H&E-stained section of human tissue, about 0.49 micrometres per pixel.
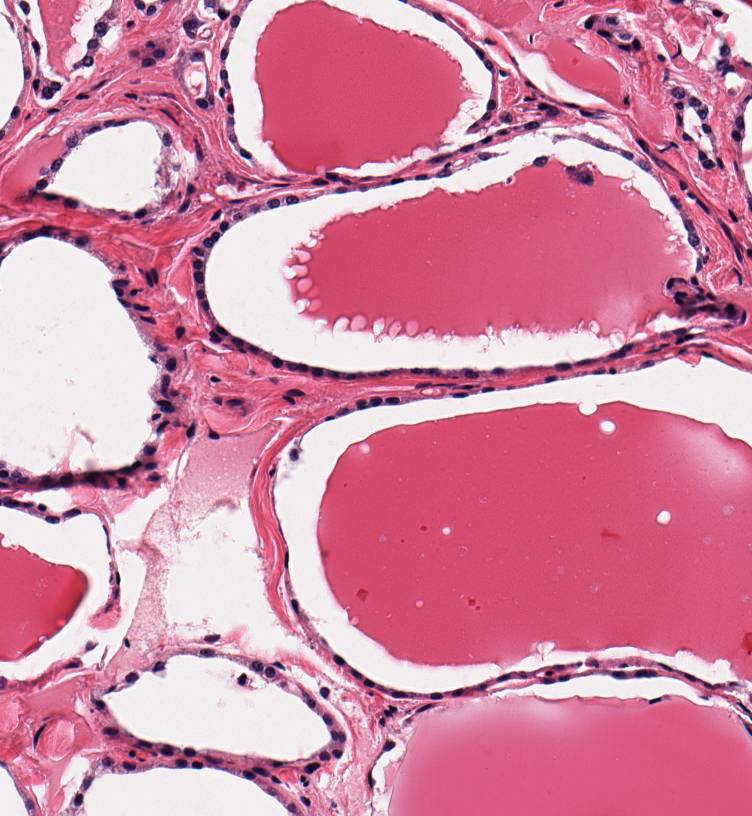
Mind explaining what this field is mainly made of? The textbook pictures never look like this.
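Thyroid follicle is what you've got here: the larger follicles on the right and at the top hold homogeneous pink colloid.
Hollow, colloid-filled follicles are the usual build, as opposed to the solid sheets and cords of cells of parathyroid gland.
Every follicle is lined by a single layer of flattened epithelial cells with small, dark-staining nuclei.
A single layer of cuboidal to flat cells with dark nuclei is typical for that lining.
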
